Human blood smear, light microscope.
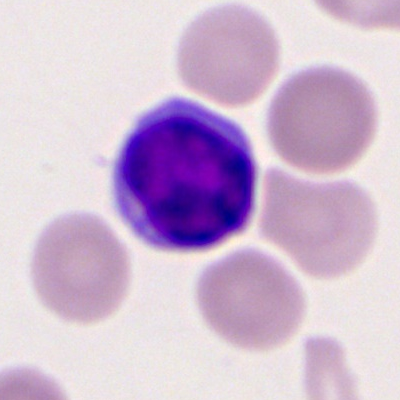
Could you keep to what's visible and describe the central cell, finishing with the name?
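Taking the features in turn, the outline is roughly round and the nucleus fills most of the cell. Its chromatin is dense and dark purple, with coarse clumps. No granules are visible in the cytoplasm. Name: lymphocyte.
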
